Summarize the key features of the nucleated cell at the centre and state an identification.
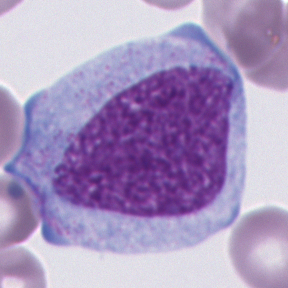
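The cell outline is angular, its straight edges meeting at corners rather than forming a smooth round curve. A small pointed projection sticks out from the left edge. Fine pinkish-purple granules are scattered through the cytoplasm, and no clear vacuoles are seen. The cell is a promyelocyte.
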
